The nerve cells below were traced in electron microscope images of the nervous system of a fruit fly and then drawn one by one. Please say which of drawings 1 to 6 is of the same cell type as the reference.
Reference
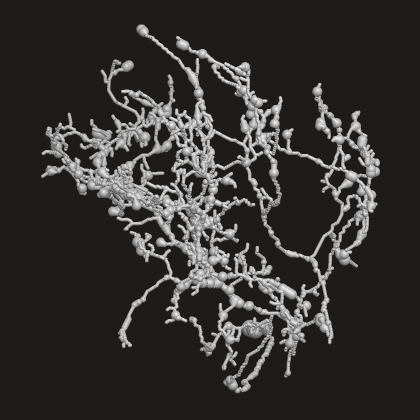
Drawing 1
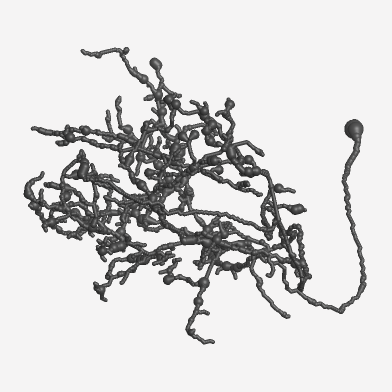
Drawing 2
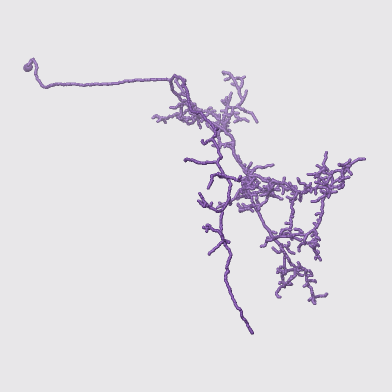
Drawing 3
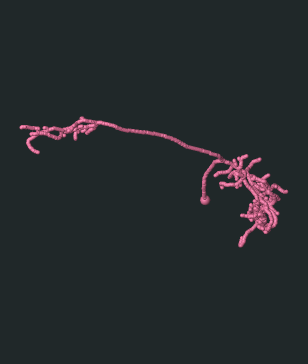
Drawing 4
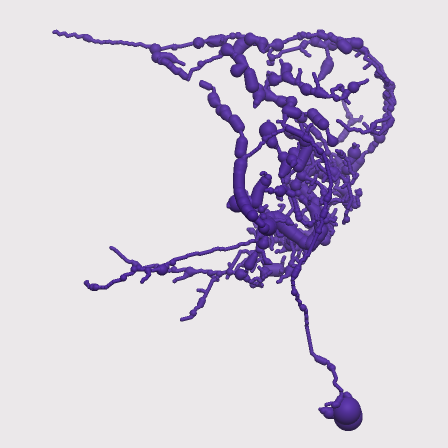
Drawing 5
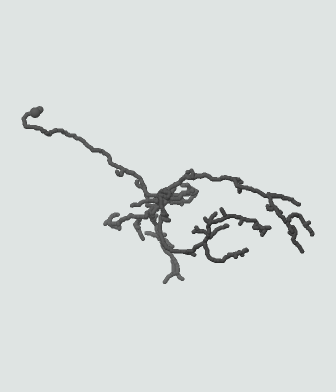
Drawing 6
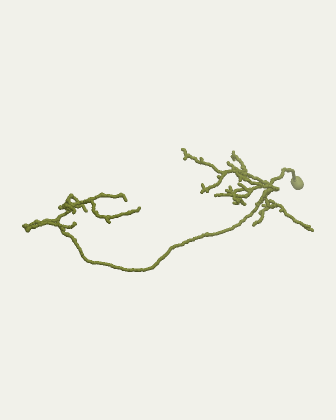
1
